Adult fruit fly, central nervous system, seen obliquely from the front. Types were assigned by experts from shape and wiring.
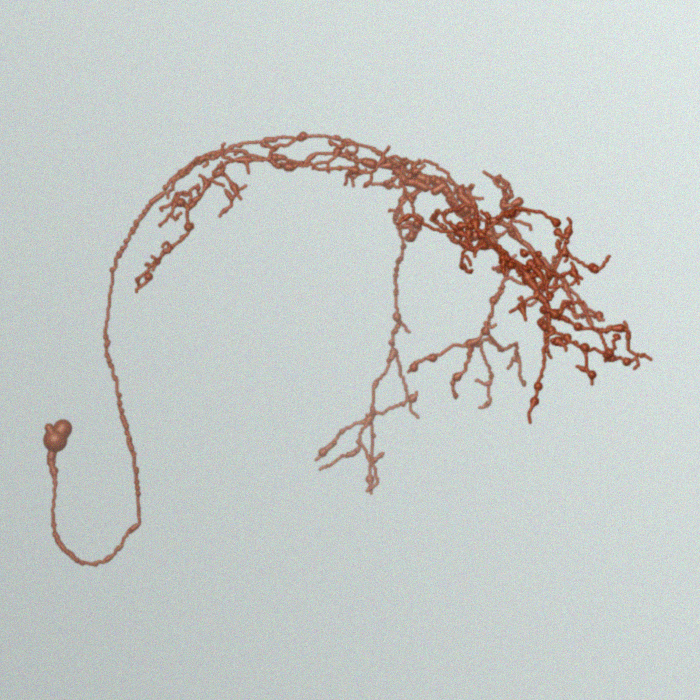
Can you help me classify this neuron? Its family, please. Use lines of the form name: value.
family: hemilineage SLPav2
